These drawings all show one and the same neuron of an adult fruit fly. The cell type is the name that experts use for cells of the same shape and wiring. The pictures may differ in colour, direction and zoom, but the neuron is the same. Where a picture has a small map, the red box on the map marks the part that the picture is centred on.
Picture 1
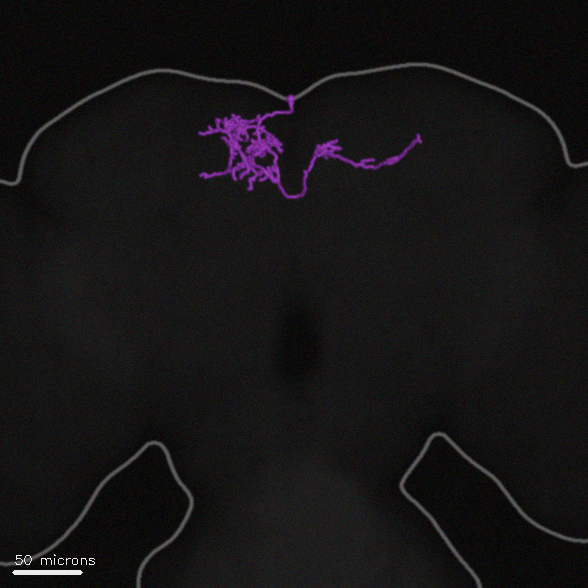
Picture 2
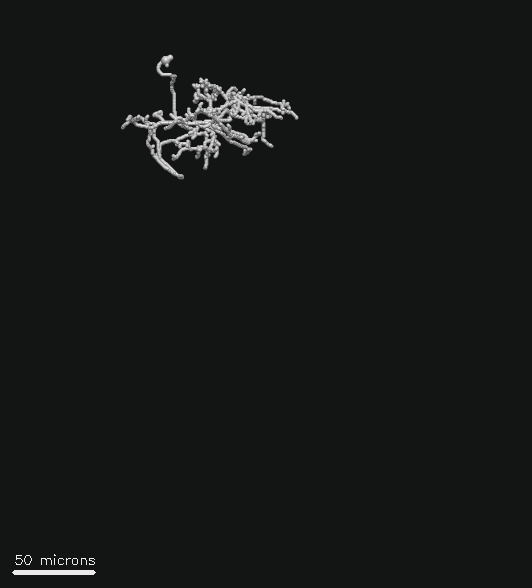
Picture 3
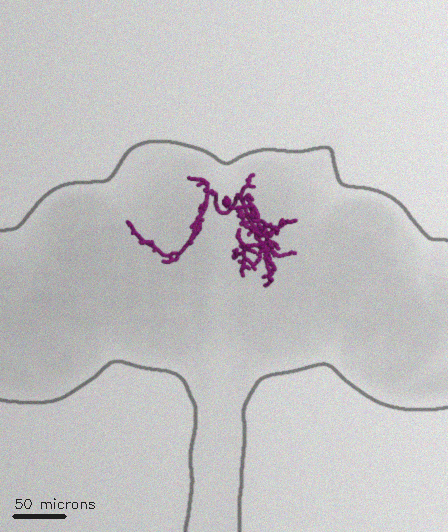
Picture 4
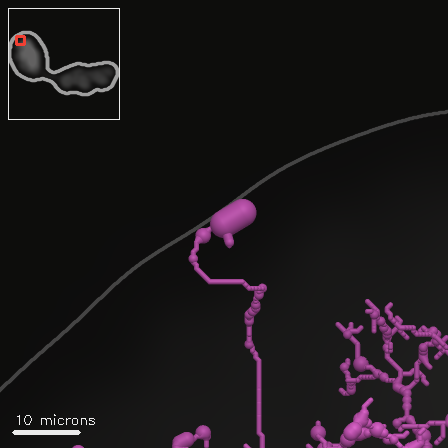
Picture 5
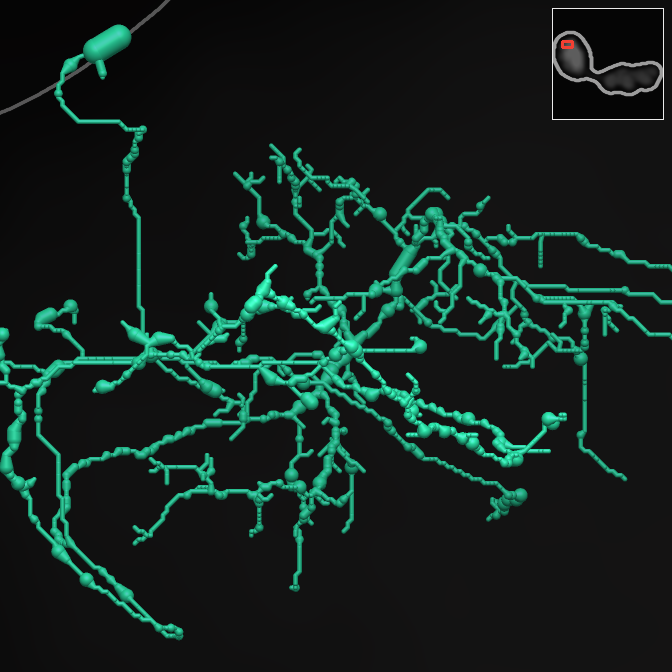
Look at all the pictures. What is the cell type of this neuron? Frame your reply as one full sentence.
By type, the neuron is SMP130.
